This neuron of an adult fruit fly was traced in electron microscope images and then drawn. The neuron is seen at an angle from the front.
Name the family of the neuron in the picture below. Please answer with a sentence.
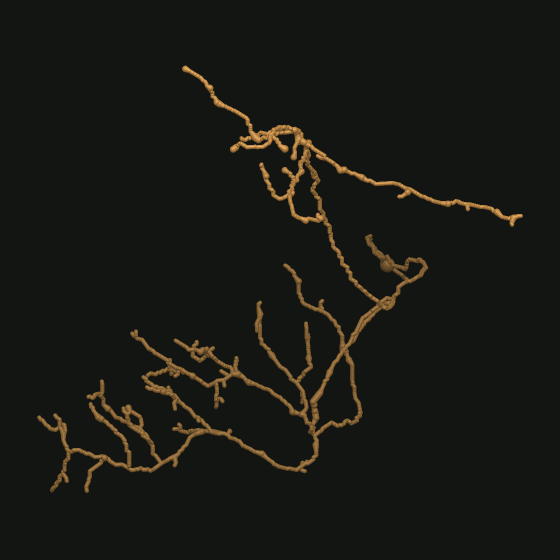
The family is hemilineage VLPp&l1_lateral.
